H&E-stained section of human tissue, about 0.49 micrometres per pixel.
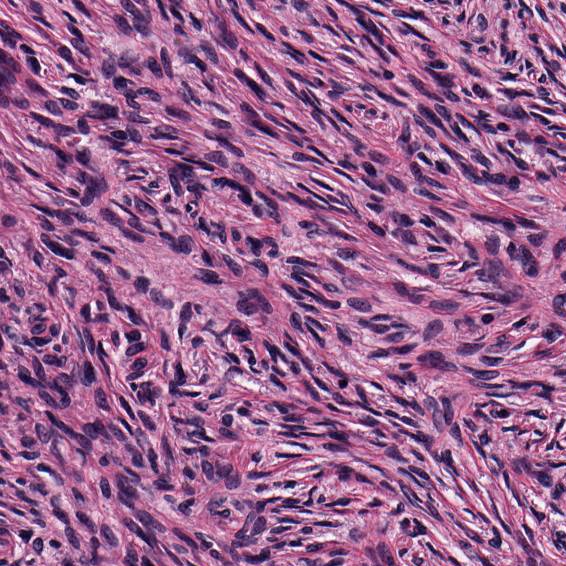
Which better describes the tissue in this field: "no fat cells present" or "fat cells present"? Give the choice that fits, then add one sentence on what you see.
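No fat cells present. No fat cells are seen in the field.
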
